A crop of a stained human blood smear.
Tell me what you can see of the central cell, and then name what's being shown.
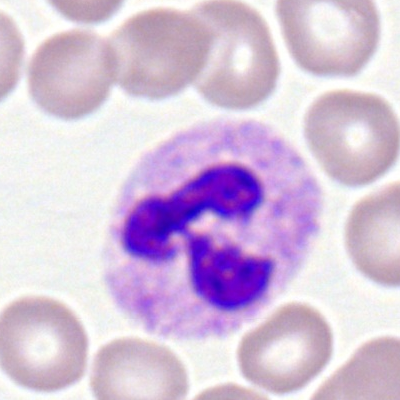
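Round and smooth in outline, the cell has a nucleus divided into separate lobes joined by narrow strands. Fine, small lilac granules are spread evenly throughout the cytoplasm, and no vacuoles are seen there. The cell is a segmented neutrophil.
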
